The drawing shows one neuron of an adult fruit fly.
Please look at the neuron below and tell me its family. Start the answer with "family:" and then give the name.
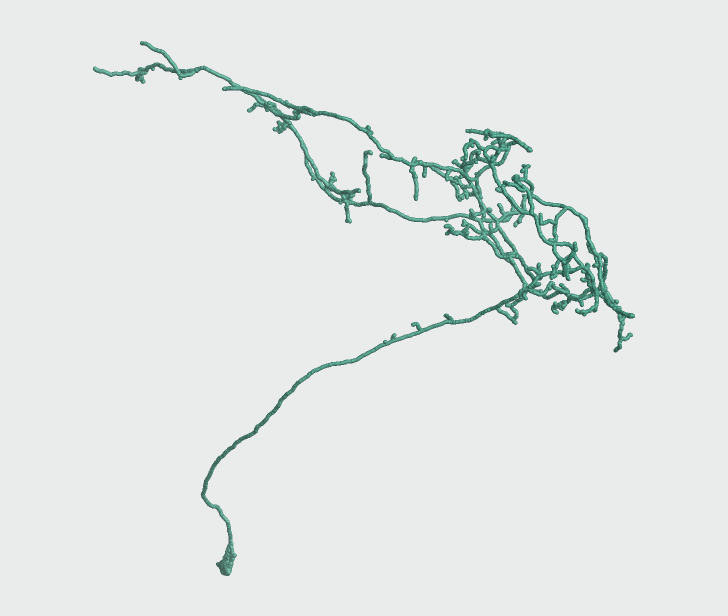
family: hemilineage 06B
